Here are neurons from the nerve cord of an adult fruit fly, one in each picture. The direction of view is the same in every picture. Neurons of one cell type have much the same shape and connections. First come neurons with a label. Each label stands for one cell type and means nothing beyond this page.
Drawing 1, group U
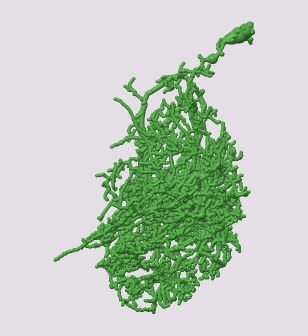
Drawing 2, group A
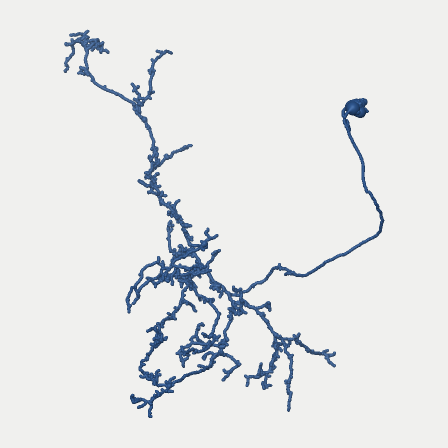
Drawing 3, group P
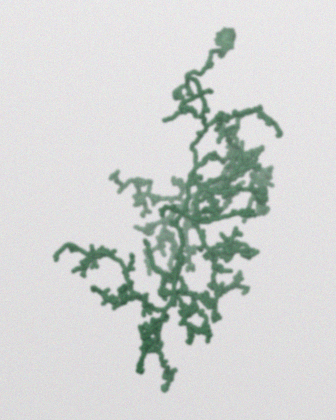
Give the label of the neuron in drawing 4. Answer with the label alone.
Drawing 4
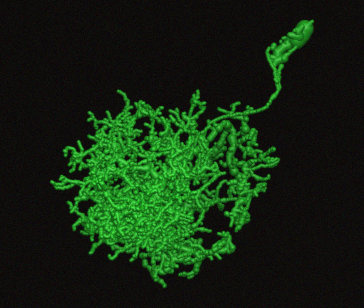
group U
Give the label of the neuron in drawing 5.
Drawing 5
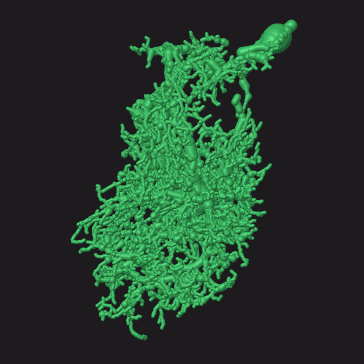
group U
